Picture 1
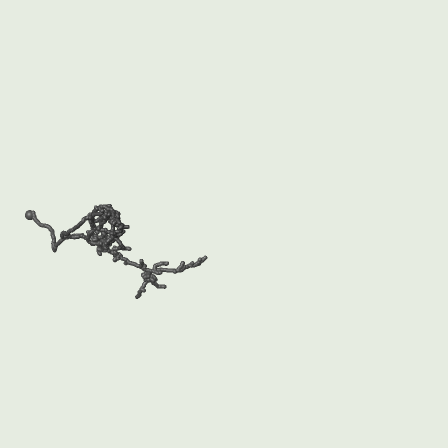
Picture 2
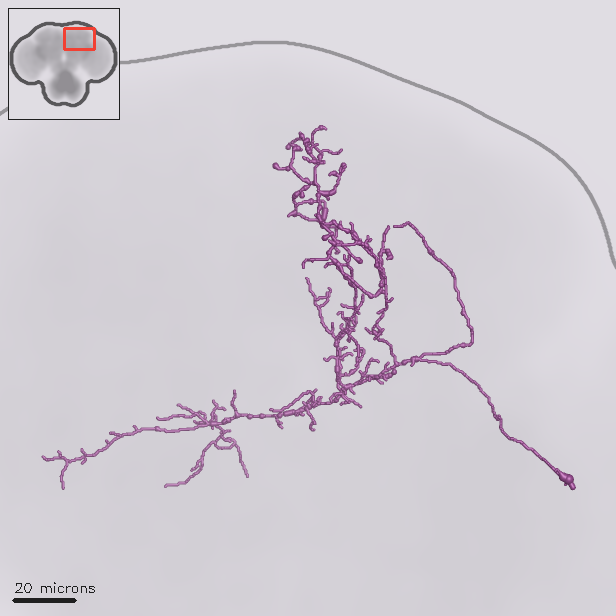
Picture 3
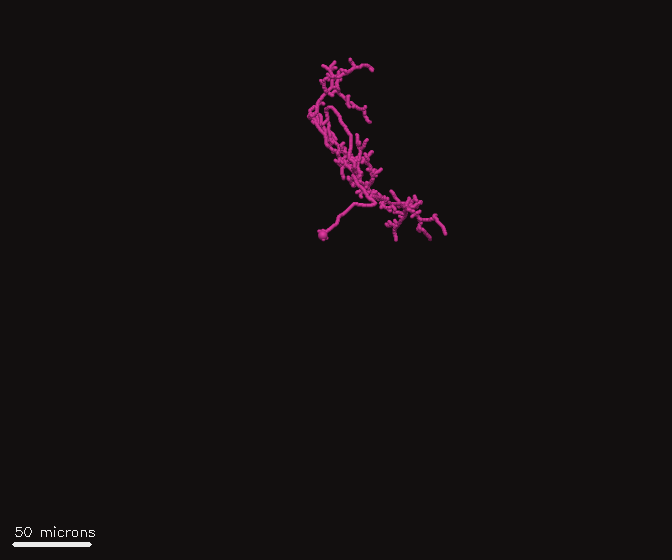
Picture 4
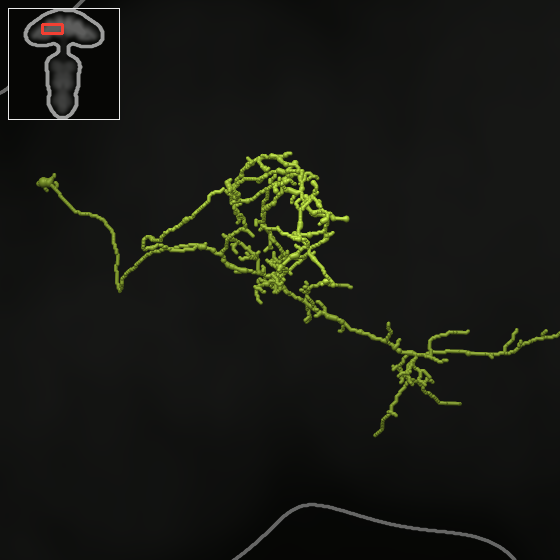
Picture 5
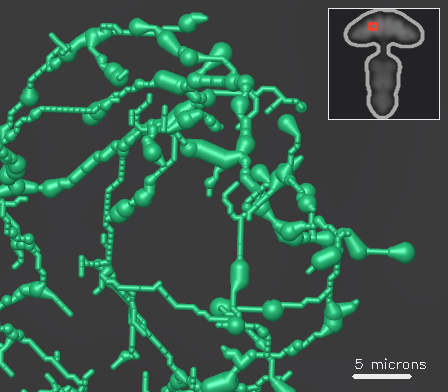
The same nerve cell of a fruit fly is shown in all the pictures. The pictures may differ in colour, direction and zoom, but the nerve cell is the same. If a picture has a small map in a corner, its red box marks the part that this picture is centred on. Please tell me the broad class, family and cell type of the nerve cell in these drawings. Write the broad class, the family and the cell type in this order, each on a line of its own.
central-brain intrinsic neuron
hemilineage LHa2
SLP094_a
